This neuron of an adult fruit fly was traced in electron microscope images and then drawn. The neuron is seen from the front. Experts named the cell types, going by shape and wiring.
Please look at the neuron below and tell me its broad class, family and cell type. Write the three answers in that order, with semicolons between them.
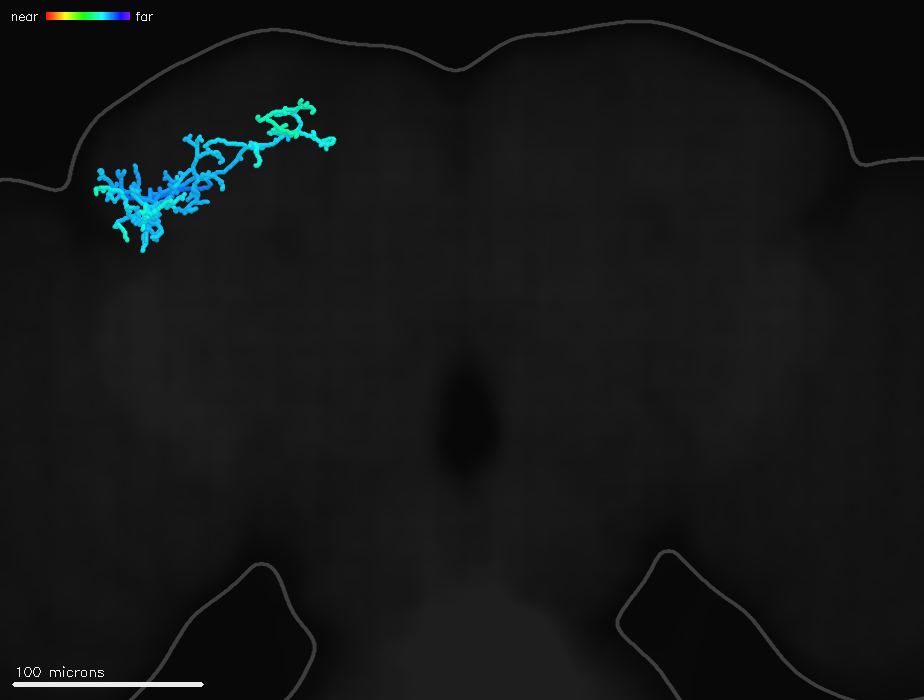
central-brain intrinsic neuron; hemilineage SLPp&v1_posterior; LHPV4g2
